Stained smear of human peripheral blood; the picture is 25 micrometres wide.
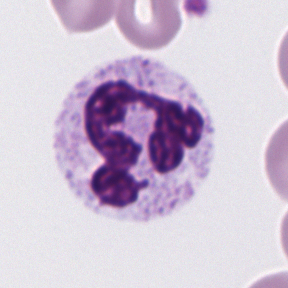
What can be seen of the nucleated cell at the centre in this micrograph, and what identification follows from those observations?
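Chromatin dark purple, coarsely clumped; no nucleoli visible. Cytoplasm: fine, small lilac granules throughout; no vacuoles. Cell: segmented neutrophil.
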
